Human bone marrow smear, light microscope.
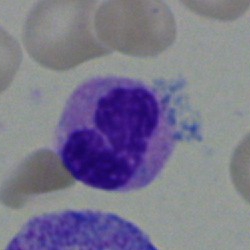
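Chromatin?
Dense, dark purple, clumped.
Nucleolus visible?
No.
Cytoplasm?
Moderate pale lilac-pink rim around nucleus, no vacuoles.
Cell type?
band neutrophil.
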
